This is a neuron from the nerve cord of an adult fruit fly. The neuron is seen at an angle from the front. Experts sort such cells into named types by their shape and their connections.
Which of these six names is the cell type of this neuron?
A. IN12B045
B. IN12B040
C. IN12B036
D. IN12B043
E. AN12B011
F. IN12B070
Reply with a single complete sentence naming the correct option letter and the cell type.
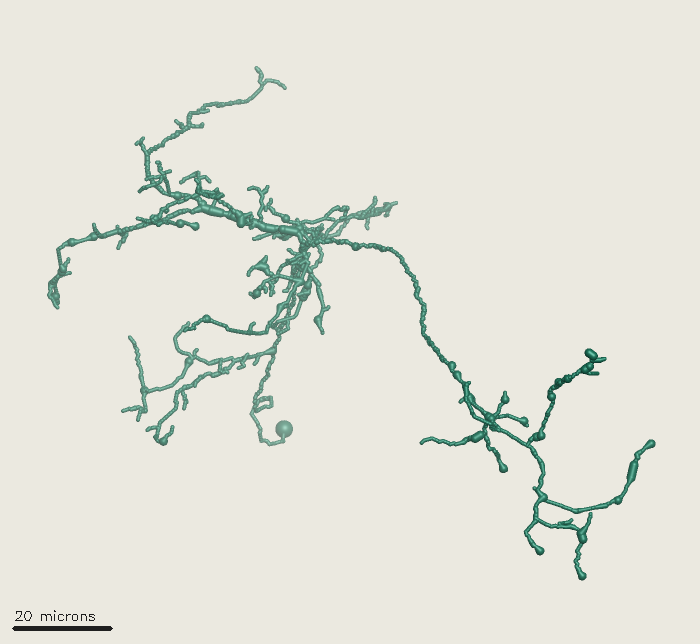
Cell type IN12B070, found in option F, is the type of the neuron.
